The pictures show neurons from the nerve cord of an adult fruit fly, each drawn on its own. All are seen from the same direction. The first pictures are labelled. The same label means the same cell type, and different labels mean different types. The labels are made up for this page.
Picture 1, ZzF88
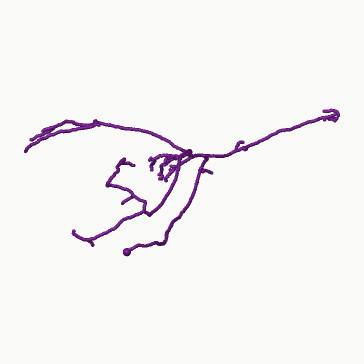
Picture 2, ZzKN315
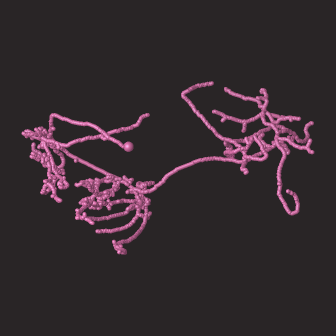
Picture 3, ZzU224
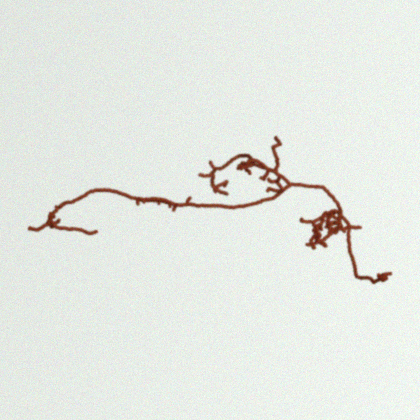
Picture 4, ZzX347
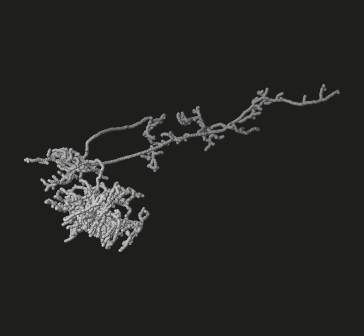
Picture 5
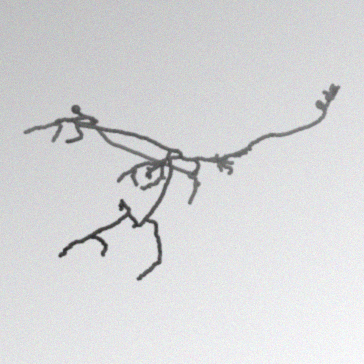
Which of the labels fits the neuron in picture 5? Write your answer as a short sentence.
It belongs to ZzF88.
